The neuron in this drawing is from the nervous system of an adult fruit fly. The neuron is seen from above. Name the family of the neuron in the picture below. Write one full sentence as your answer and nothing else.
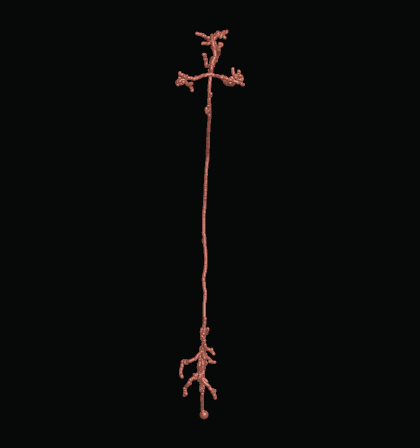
The neuron is filed under family hemilineage 27X.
